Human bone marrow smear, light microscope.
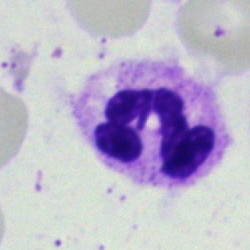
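Segmented neutrophil in the centre; its lobes arch around a pale gap opening toward the bottom of the cell. The chromatin is dense, dark purple and coarsely clumped. Abundant pale pinkish-lilac cytoplasm holds fine, small lilac granules scattered throughout.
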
